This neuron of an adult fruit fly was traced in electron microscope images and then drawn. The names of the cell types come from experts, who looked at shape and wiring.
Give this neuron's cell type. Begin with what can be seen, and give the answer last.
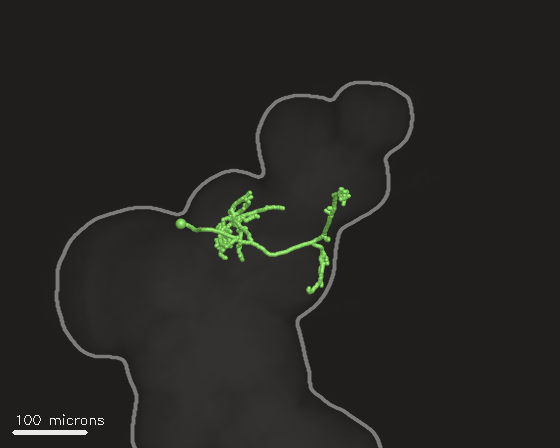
From left to right in the picture it spans about 250 microns. As drawn here it is wider than it is tall. It is a nerve-cord intrinsic neuron. It is of cell type IN08B104.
